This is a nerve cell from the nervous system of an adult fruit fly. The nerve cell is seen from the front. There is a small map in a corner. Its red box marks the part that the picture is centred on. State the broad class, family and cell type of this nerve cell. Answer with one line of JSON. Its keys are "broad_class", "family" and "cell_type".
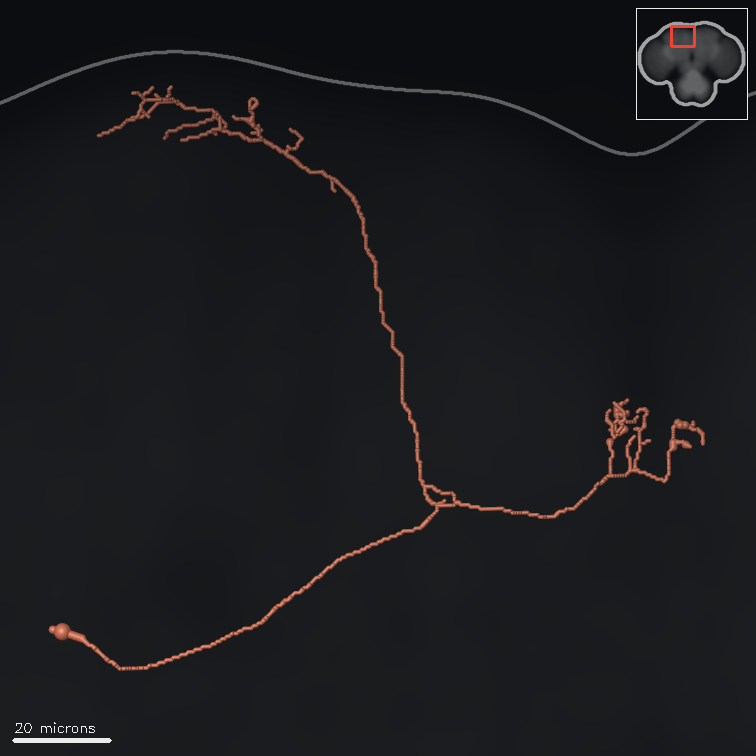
{"broad_class": "central-brain intrinsic neuron", "family": "hemilineage AOTUv4_ventral", "cell_type": "FB9B_a"}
